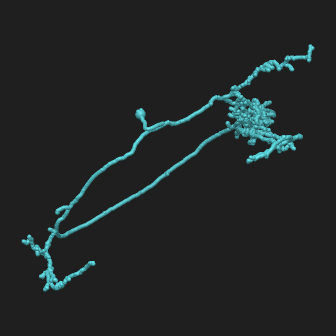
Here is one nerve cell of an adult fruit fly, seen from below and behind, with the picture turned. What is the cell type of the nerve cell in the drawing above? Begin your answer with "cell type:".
cell type: CB4070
